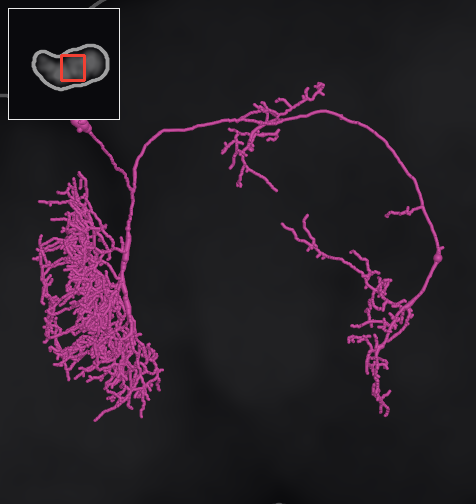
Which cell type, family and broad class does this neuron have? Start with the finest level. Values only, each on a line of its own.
LT86
hemilineage LHl4_posterior
visual projection neuron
